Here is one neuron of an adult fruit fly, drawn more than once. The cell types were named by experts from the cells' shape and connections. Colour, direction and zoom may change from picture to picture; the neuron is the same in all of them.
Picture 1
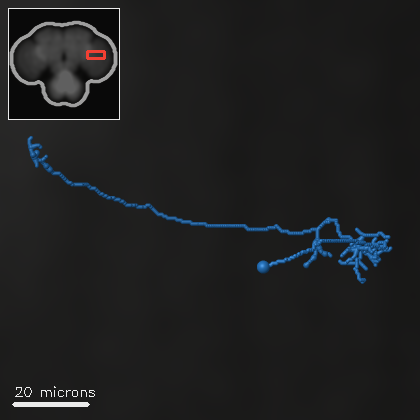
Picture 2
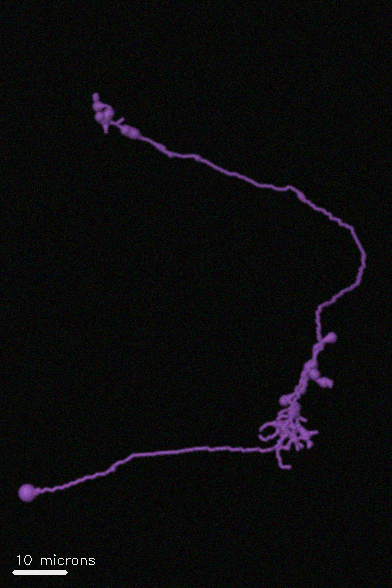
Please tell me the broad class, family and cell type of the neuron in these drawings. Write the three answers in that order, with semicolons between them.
optic-lobe intrinsic neuron; Tm; Tm20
